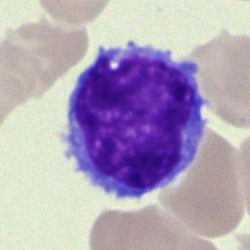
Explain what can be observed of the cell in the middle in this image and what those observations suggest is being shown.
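Roughly round outline. Chromatin dark purple, coarsely clumped, with small paler patches. Cytoplasm only a narrow blue rim around the nucleus. Small clear white spot at upper edge of nucleus. Cell: lymphocyte.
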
